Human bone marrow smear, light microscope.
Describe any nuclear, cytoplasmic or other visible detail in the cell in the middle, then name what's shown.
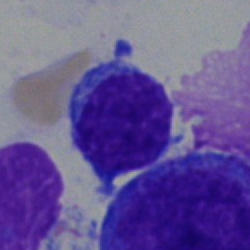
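Item one, the outline, is roughly round, apart from a small rounded knob projecting from its top edge. Item two, the chromatin, stains dark purple and looks mottled and clumped. Item three, the cytoplasm, holds no visible granules. Lymphocyte is the name for this cell.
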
